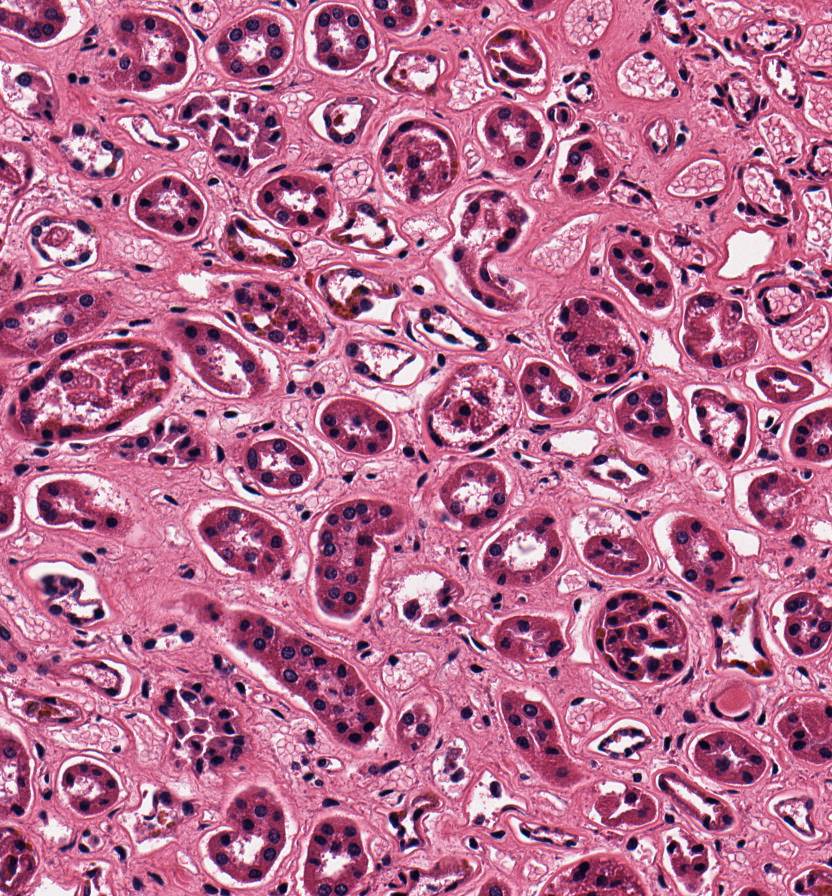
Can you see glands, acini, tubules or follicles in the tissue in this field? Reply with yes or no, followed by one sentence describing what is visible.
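Yes. Most tubules are lined by a single layer of cuboidal cells with granular pink cytoplasm and round dark nuclei.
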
